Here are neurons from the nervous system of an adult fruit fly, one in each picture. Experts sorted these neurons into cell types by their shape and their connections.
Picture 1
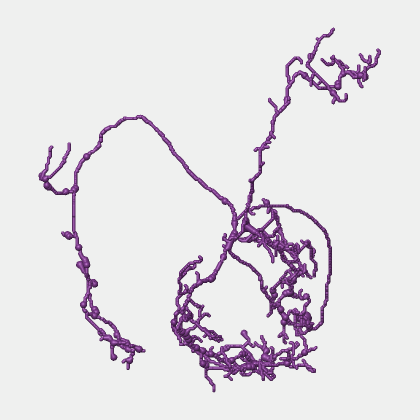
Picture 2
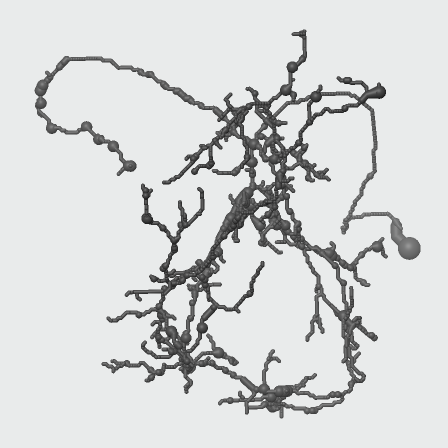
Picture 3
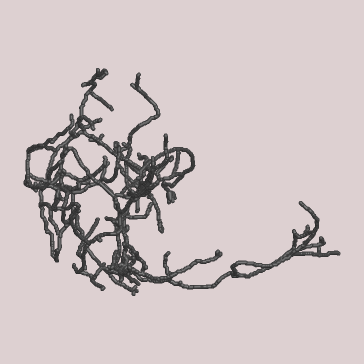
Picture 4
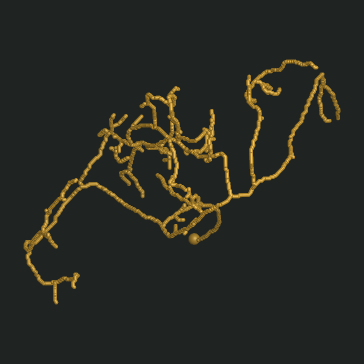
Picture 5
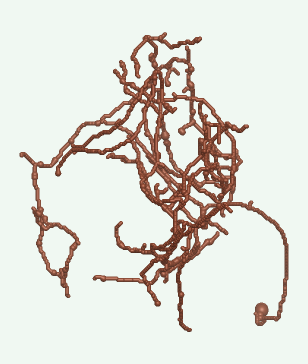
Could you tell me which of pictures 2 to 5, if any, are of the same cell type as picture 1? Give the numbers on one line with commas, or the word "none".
none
